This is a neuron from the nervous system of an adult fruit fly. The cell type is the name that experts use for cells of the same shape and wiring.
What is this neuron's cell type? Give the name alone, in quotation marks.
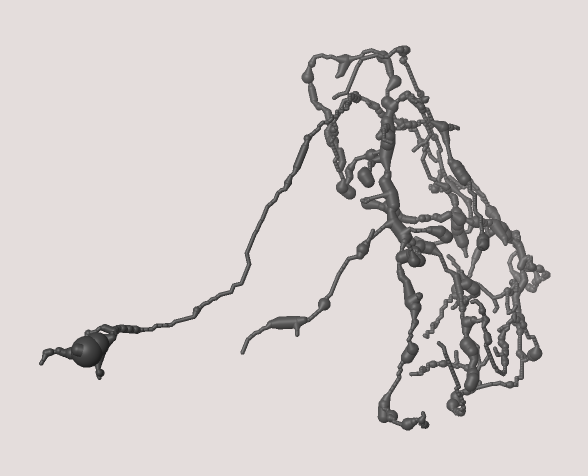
"CB1048"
